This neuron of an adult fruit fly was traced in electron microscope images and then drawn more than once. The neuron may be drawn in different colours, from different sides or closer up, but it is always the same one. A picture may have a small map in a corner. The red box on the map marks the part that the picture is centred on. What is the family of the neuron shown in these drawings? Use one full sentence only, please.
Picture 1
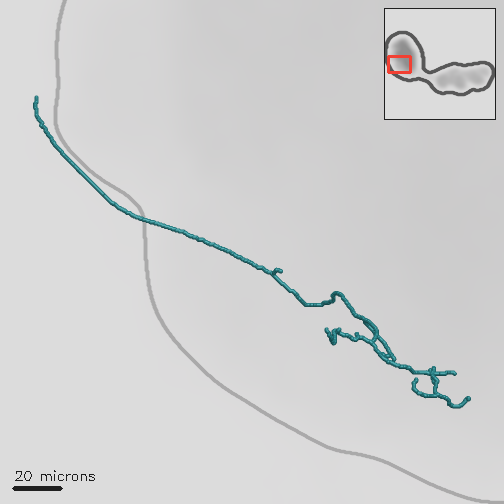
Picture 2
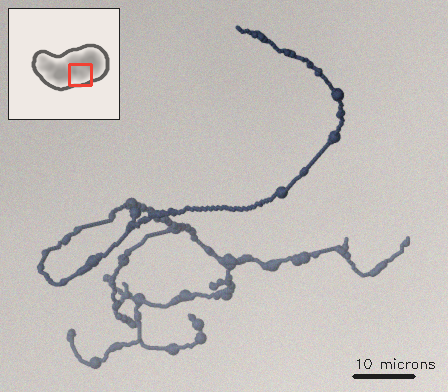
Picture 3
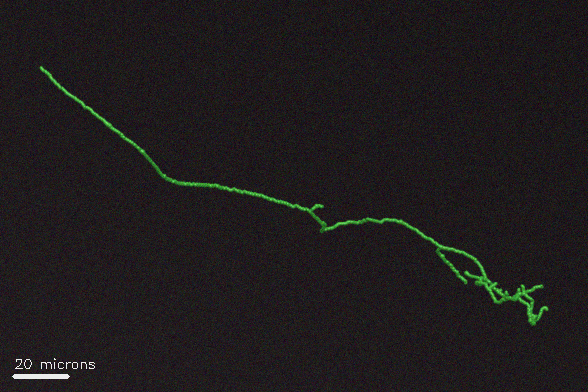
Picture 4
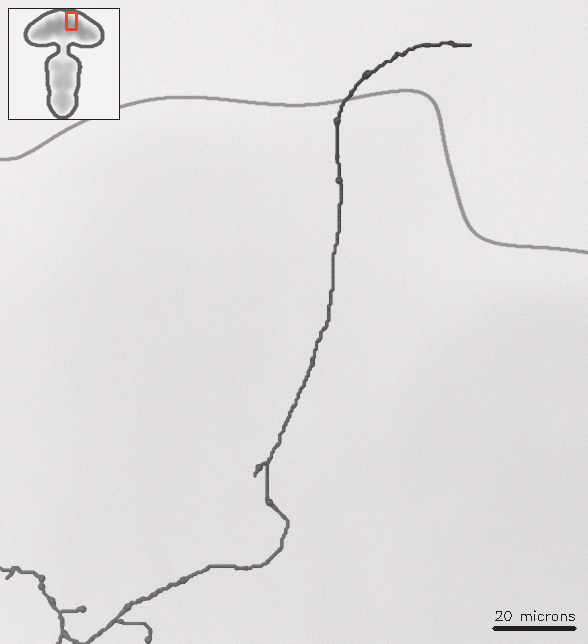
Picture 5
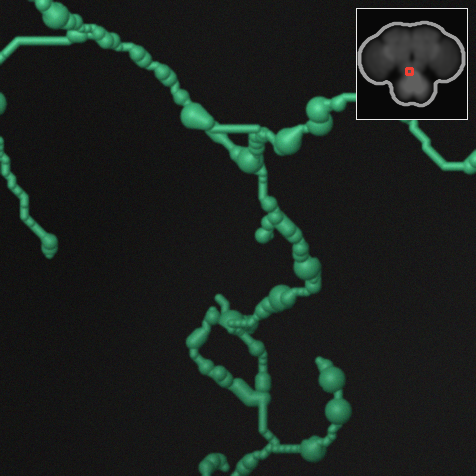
As for family, the neuron falls under class mechanosensory.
